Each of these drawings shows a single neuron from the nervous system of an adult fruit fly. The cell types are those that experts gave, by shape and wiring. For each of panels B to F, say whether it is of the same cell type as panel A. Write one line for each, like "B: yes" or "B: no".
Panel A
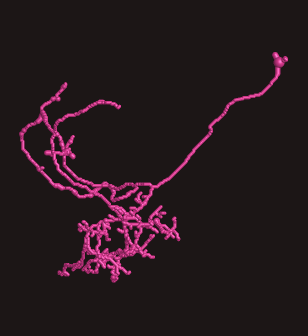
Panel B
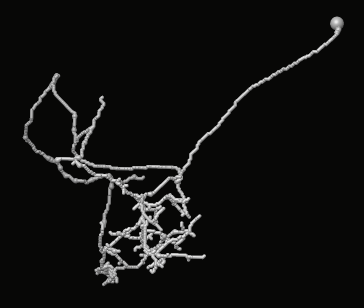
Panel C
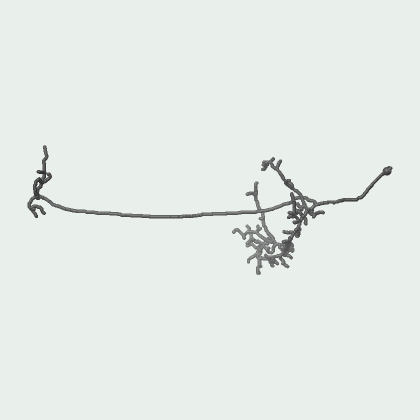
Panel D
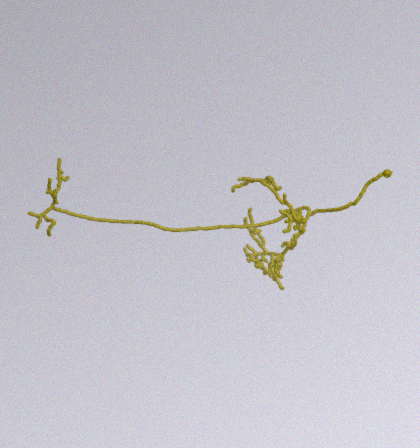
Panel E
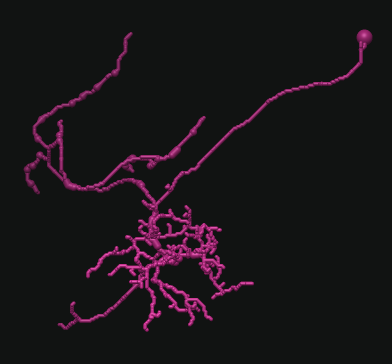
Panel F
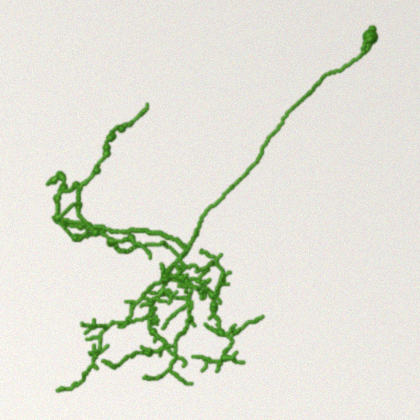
B: yes
C: no
D: no
E: no
F: no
